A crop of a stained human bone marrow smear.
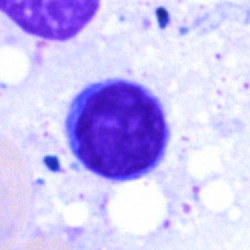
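Lymphocyte in a stained human bone marrow smear: the nucleus fills almost the whole cell, and its chromatin is dark purple and densely stained. The cytoplasm shows no granules and contains no vacuoles.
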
